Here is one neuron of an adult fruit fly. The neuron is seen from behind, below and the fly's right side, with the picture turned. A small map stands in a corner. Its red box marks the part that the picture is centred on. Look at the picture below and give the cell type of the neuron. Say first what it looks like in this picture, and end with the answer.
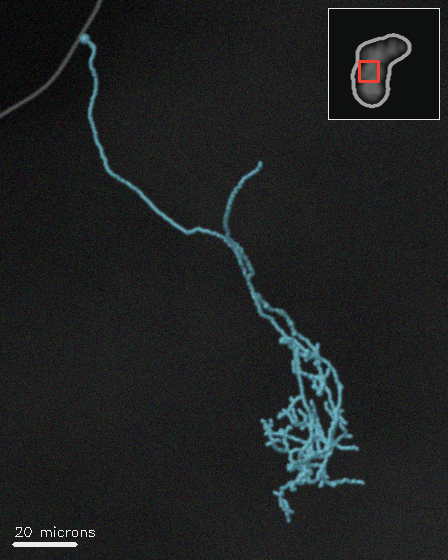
The cell body can be seen at the upper left of the picture. By the scale bar it is about 160 microns tall in this view. Its broad class is central-brain intrinsic neuron. Its cell type is LAL067.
